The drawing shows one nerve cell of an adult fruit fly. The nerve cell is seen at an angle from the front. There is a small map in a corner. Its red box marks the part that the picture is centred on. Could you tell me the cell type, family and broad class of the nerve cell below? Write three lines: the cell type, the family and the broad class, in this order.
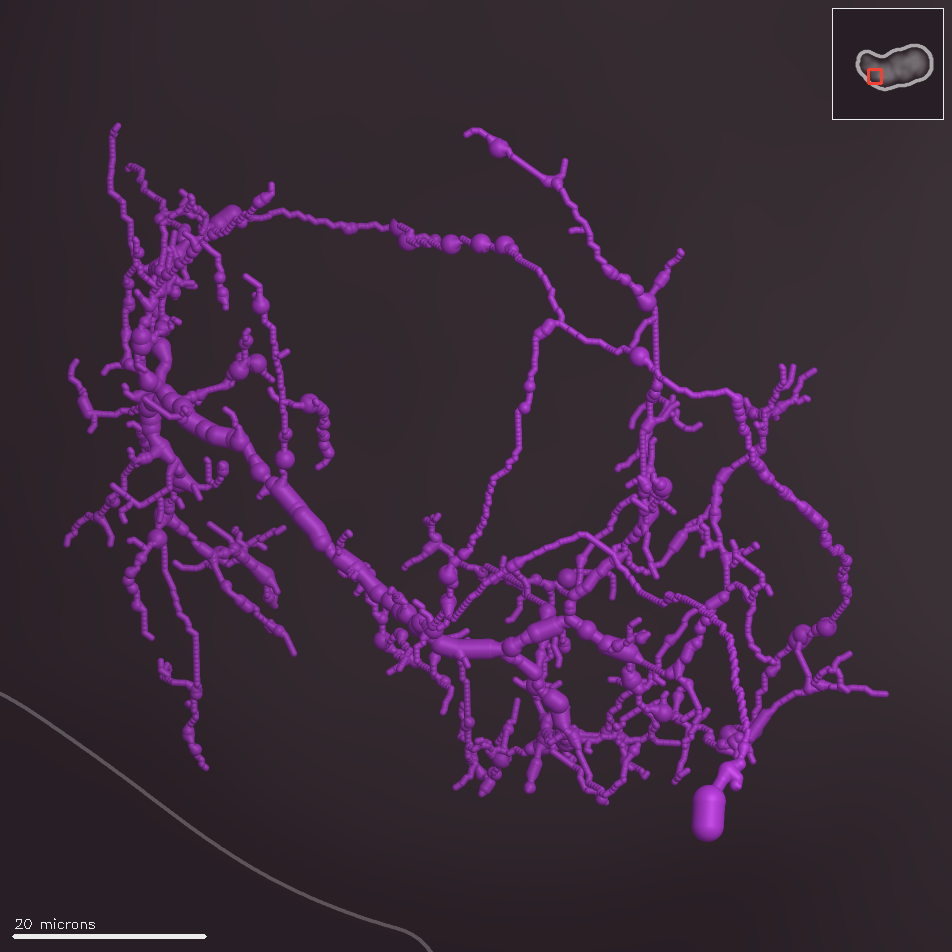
IN16B098
hemilineage 16B
nerve-cord intrinsic neuron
